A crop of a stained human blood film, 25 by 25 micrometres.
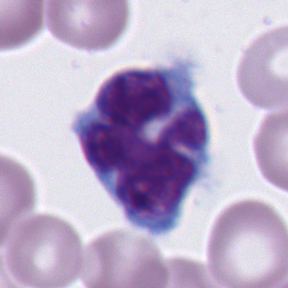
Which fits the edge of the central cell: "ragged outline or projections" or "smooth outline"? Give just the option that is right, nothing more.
Ragged outline or projections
